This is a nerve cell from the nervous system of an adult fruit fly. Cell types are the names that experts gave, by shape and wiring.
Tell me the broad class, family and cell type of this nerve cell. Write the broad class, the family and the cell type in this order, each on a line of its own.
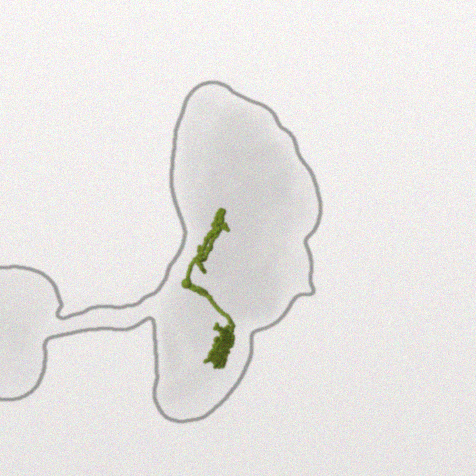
visual projection neuron
MeVP
MeVP35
